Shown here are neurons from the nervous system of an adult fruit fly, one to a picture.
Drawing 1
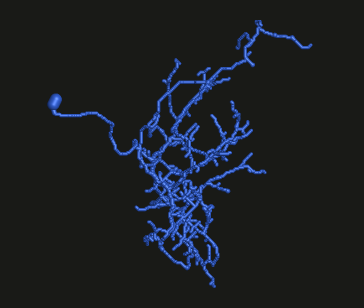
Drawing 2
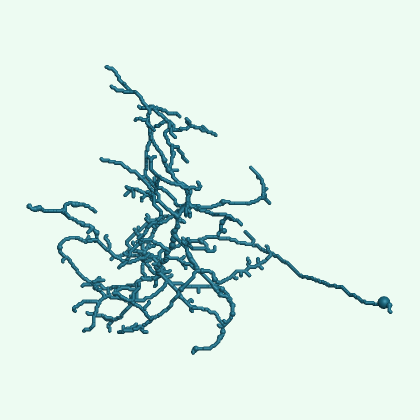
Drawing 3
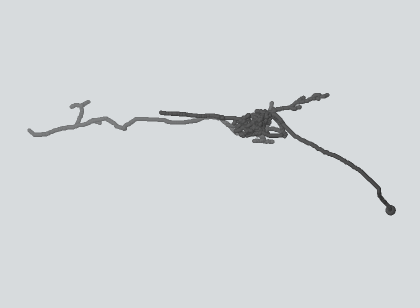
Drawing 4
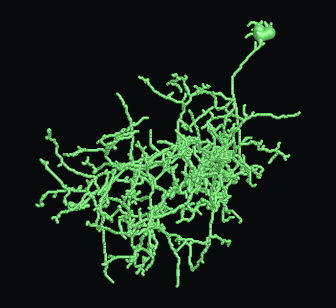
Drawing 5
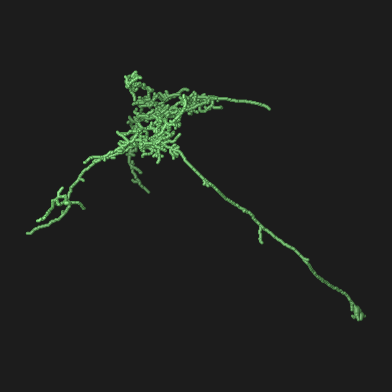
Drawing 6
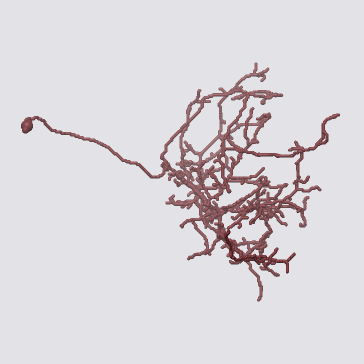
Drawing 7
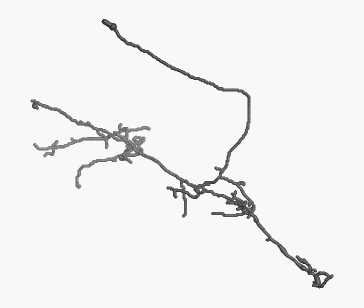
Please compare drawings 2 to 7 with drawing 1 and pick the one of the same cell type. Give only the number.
6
